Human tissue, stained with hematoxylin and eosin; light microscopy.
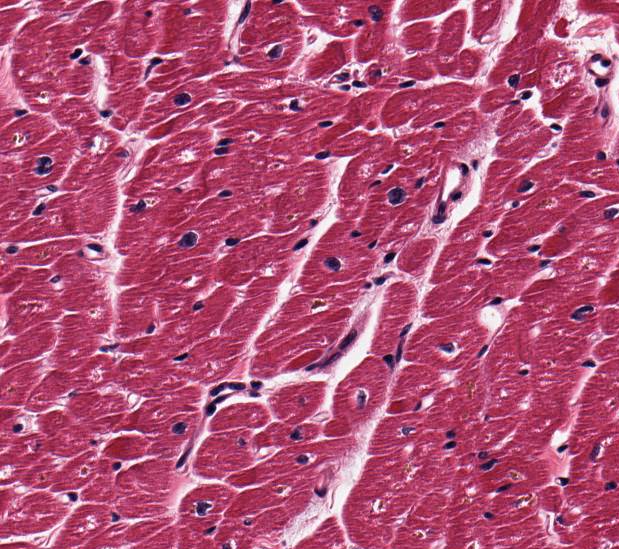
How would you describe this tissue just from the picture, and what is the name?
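See the small golden-brown granules clustered in the cytoplasm at the nuclear poles. Only thin, pale connective tissue strands with small, elongated dark nuclei lie between fibres. Narrow white clefts part groups of fibres, chiefly through the centre. This is the left ventricle of the heart.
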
